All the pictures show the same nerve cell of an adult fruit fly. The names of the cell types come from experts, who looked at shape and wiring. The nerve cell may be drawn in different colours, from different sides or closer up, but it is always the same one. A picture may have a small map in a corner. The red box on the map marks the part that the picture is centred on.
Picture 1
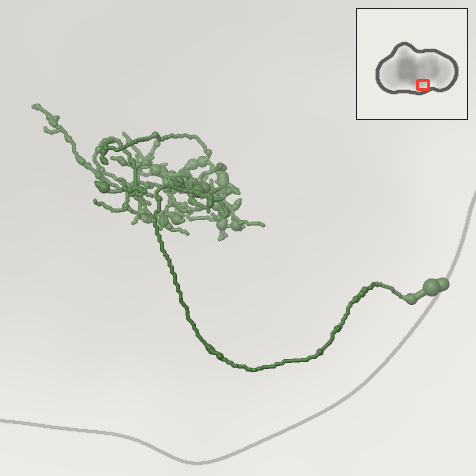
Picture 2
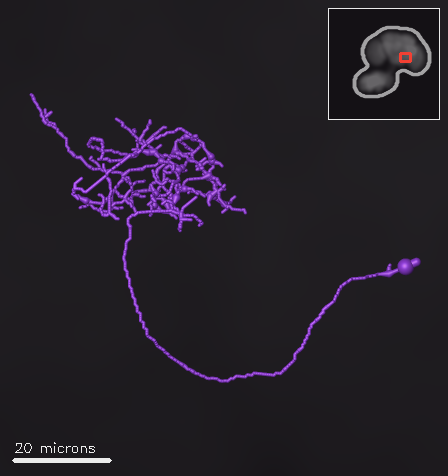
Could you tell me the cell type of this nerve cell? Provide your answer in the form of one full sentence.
This particular nerve cell has the cell type GNG371.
